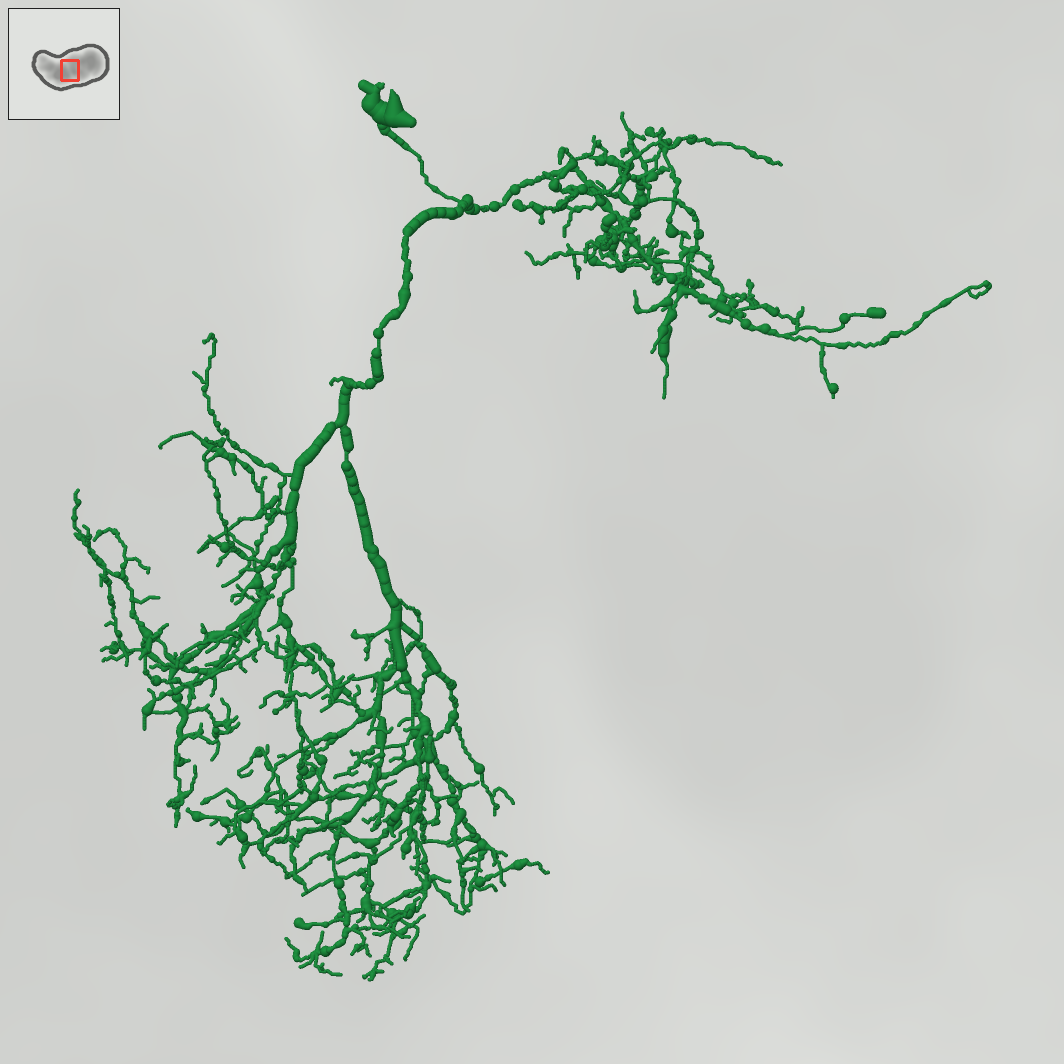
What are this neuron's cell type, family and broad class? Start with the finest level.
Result: LT78; hemilineage VPNp&v1_ventral; visual projection neuron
